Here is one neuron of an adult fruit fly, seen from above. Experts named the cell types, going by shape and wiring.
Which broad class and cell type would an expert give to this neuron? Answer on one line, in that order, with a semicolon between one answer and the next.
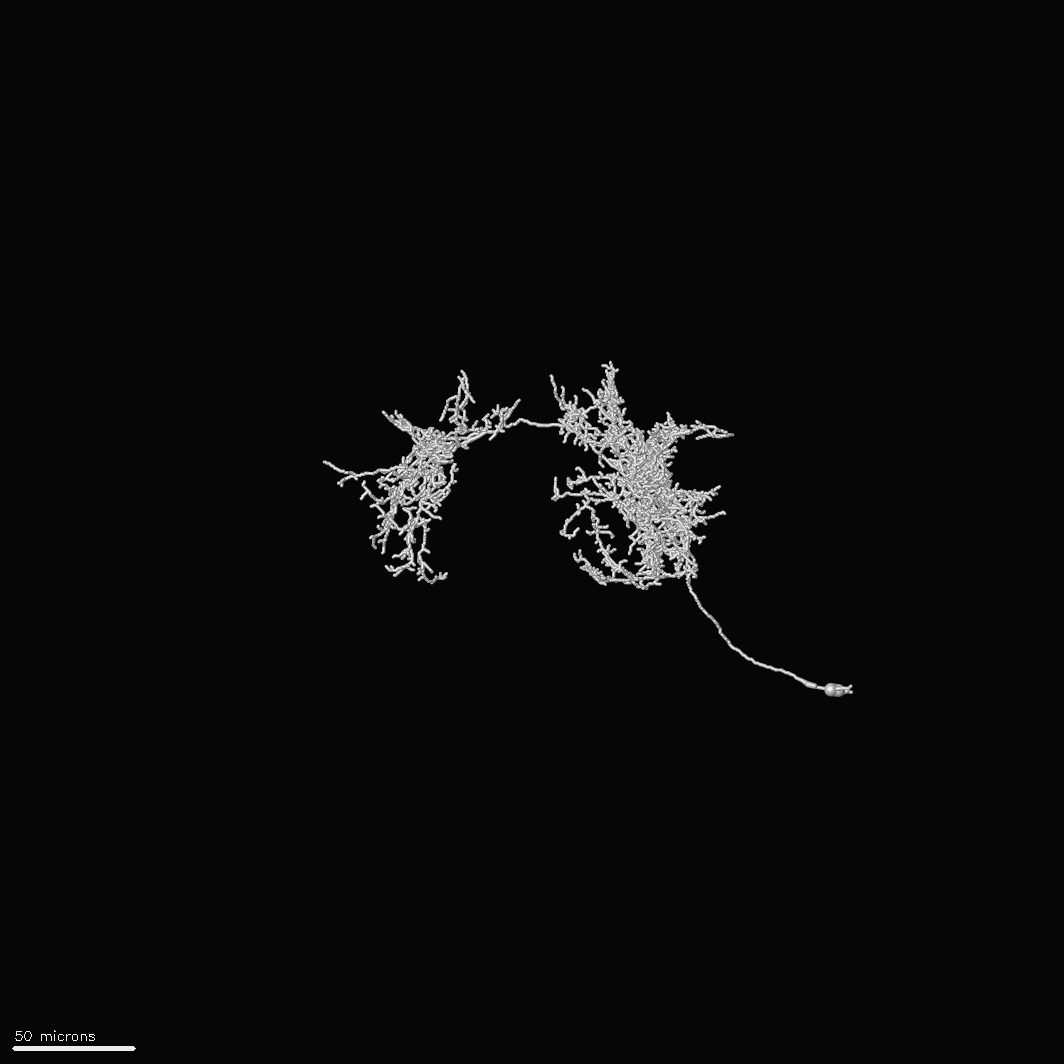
central-brain intrinsic neuron; SMP181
